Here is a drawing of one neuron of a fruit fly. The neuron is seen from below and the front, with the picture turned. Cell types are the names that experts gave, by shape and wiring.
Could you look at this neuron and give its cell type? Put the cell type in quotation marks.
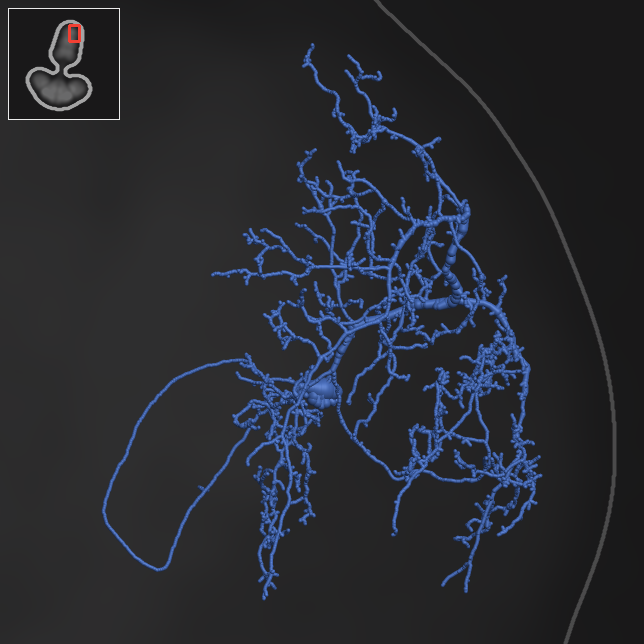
"IN03A053"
